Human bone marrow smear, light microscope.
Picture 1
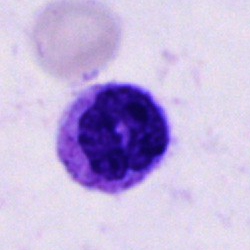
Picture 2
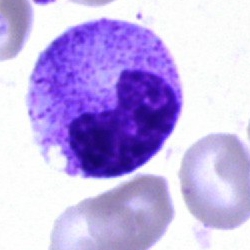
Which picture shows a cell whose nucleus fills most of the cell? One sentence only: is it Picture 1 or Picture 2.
Picture 1 contains a cell with scant cytoplasm around its nucleus.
